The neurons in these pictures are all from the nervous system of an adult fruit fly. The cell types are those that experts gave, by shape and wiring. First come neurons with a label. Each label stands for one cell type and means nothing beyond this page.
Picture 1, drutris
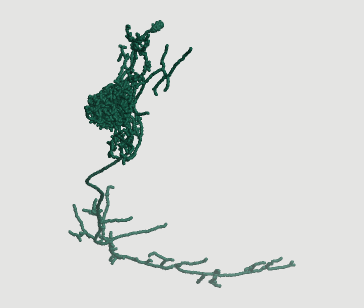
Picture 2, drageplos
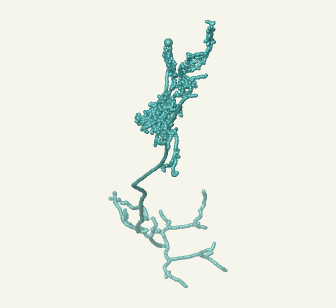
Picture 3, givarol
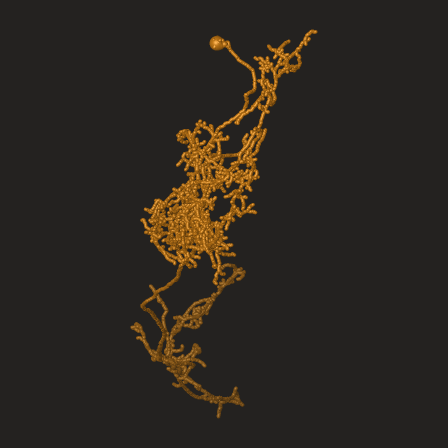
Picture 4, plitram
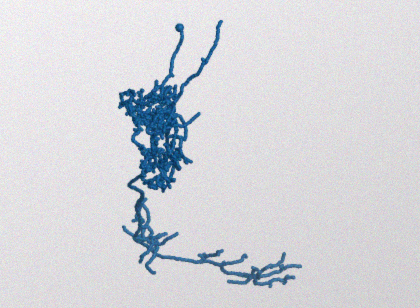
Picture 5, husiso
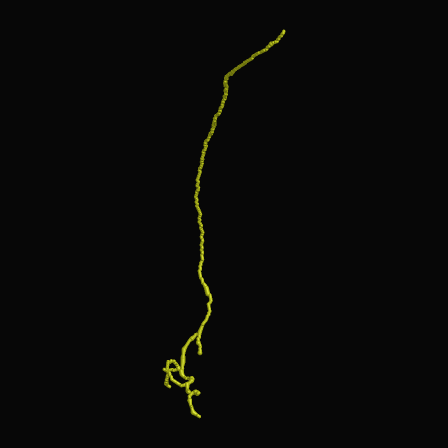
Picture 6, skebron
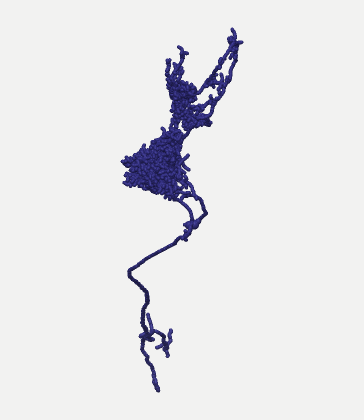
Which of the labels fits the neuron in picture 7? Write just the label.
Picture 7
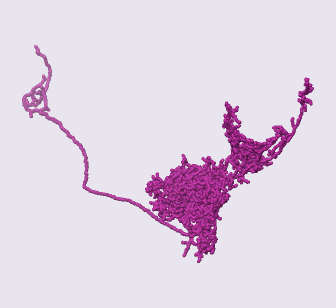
skebron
